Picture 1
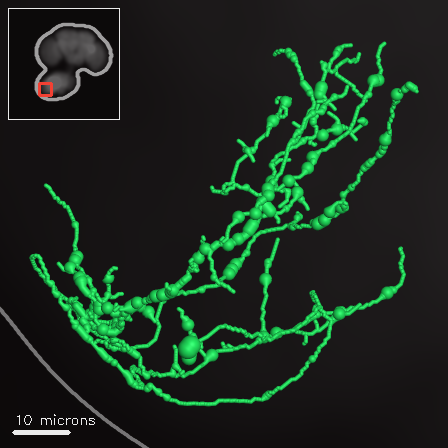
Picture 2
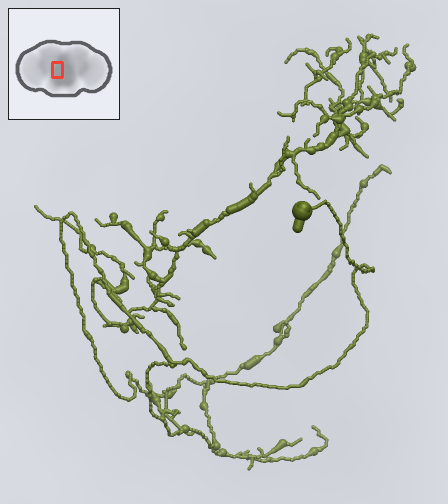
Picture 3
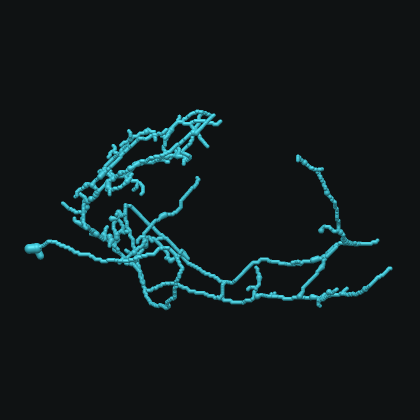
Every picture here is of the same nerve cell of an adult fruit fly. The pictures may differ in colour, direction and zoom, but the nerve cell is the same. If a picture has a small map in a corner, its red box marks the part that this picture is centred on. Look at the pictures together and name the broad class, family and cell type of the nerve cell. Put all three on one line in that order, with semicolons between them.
nerve-cord intrinsic neuron; hemilineage 01B; IN01B031_a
